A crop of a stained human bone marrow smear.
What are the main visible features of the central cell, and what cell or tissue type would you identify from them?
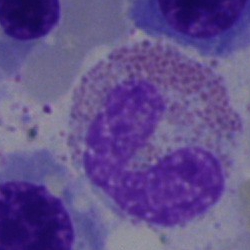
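The nucleus curves into a C or horseshoe shape, with its hollow facing right. Its chromatin is dense and clumped, with small paler spots. Granules spread throughout the cytoplasm, reaching the cell edge. Answer: eosinophil.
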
